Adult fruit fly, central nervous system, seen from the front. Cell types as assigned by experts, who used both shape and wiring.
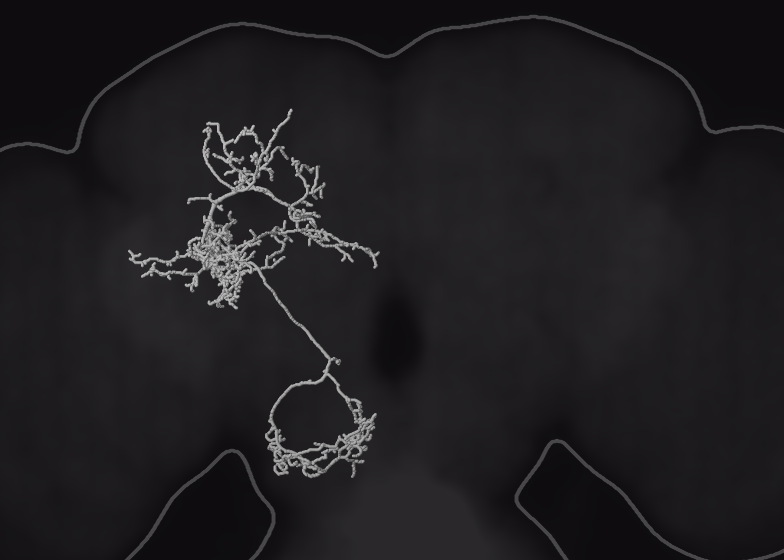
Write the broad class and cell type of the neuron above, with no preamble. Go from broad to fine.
central-brain intrinsic neuron; AVLP491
